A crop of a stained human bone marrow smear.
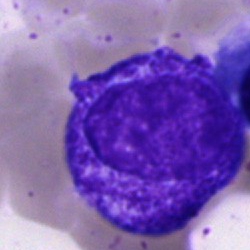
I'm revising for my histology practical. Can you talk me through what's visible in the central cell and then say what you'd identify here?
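Starting at the upper edge, I notice small irregular blebs along it. The nucleus sits toward the top, so a wider crescent of cytoplasm is left at the lower left. That cytoplasm stains a deep blue-purple and is mottled with many small pale spots. Putting it together, this is a promyelocyte.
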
